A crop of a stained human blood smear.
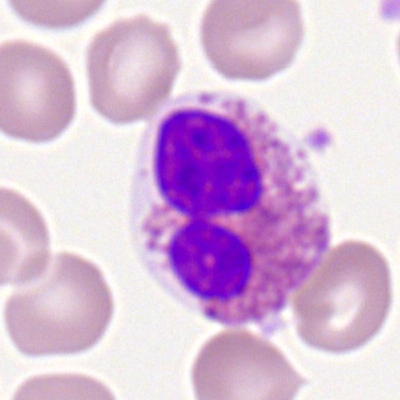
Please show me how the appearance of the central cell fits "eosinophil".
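Look first at the nucleus: it is divided into two lobes, one sitting above the other, and the upper lobe is the larger of the two.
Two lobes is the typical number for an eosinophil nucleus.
So the nucleus you see here goes well with the name eosinophil. Now follow the granules across the cell: they are most crowded on the right side of the nucleus. Even there, they do not hide the outline of the nucleus.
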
